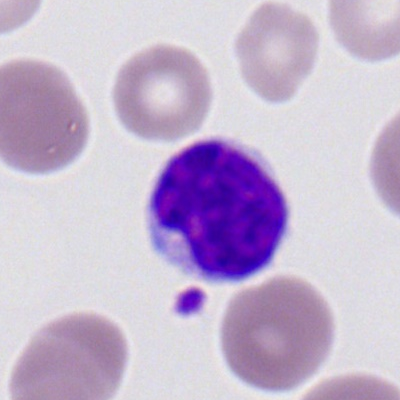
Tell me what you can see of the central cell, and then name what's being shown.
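Most of the cell is taken up by the nucleus, whose chromatin is dark purple and coarsely clumped. Pale blue cytoplasm forms a scant rim, widest at the lower left. This is a lymphocyte.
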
